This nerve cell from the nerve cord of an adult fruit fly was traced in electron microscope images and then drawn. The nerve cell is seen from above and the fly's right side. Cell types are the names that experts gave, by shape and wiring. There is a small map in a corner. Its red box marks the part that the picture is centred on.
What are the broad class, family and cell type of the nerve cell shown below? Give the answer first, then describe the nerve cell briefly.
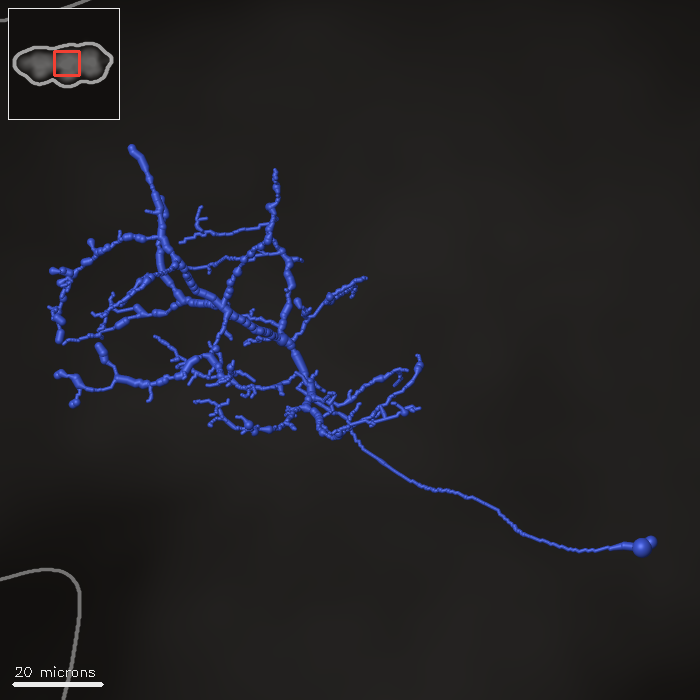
It is a nerve-cord intrinsic neuron. Its family is hemilineage 13B. The cell type is IN13B032. By the scale bar it is about 140 microns wide in this view. The picture shows dozens of branch ends.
